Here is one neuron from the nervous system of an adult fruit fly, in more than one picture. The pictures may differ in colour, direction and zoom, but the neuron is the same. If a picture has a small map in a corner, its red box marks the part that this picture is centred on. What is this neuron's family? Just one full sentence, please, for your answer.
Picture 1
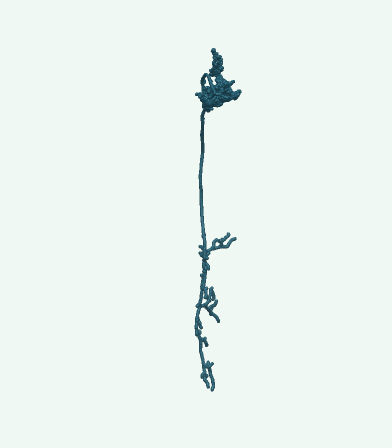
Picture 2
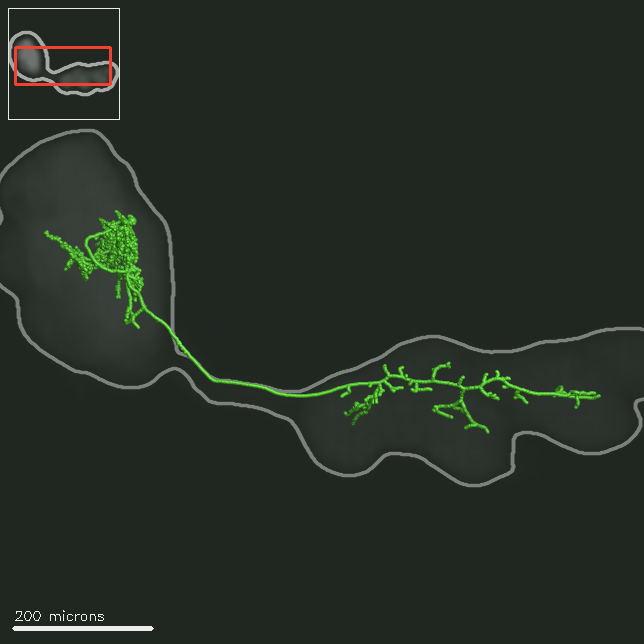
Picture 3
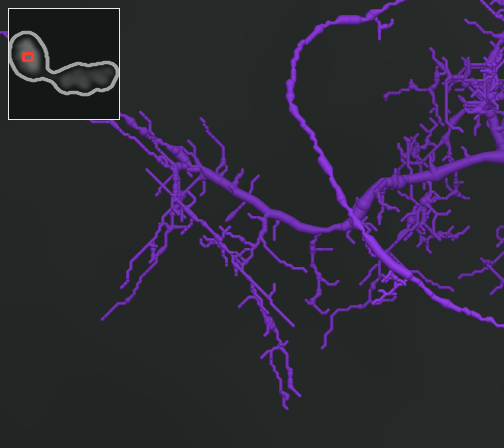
Family hemilineage PSp2 includes the neuron shown here.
